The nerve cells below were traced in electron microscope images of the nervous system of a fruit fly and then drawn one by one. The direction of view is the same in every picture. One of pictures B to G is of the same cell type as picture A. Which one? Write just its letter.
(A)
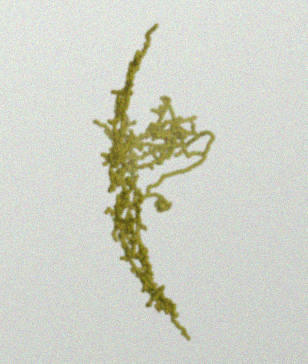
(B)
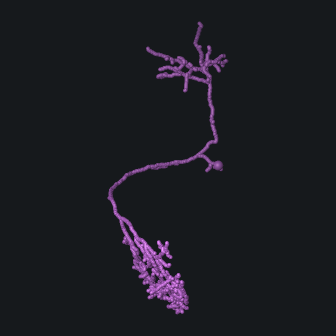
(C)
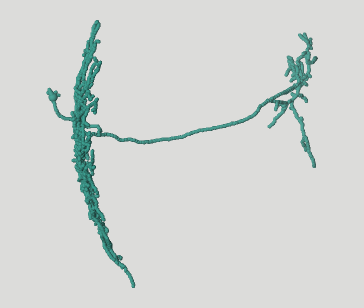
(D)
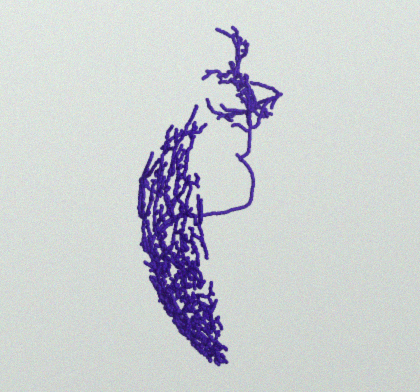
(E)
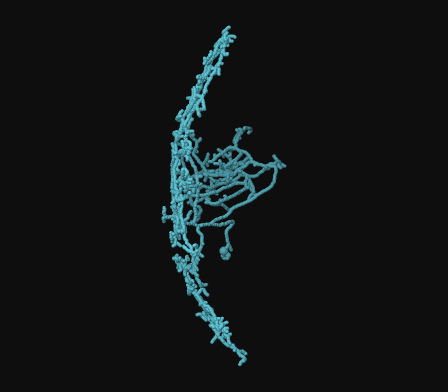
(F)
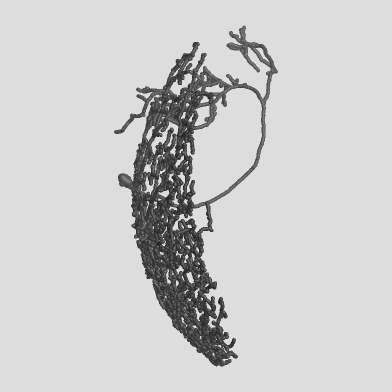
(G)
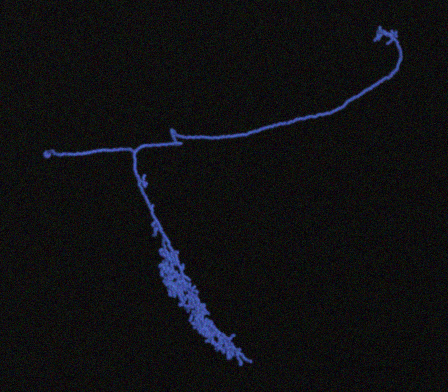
E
